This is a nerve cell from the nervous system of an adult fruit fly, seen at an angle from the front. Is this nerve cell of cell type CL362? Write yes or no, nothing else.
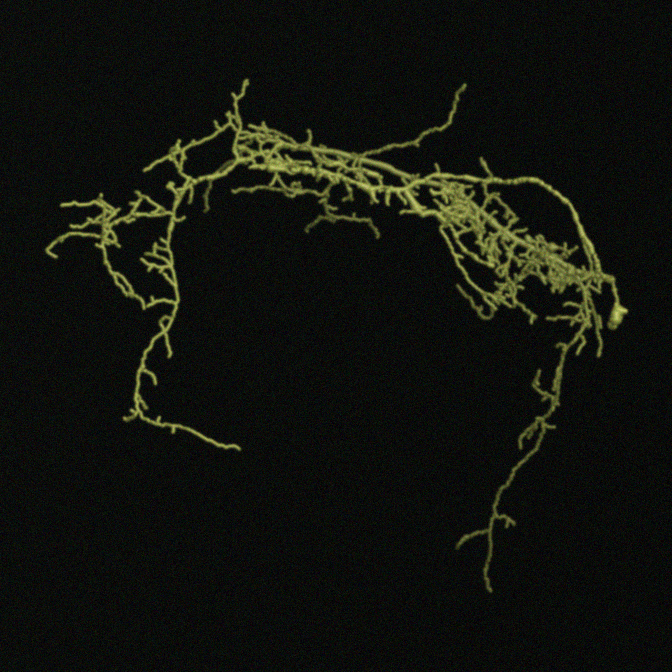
yes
